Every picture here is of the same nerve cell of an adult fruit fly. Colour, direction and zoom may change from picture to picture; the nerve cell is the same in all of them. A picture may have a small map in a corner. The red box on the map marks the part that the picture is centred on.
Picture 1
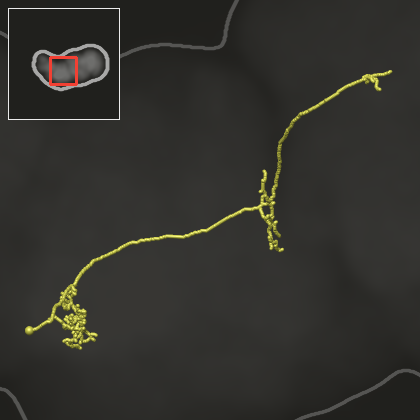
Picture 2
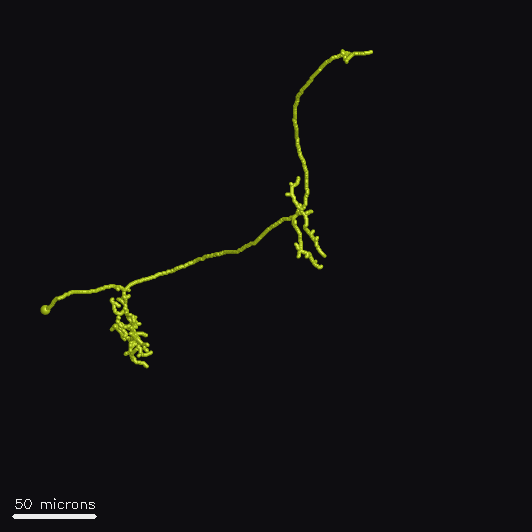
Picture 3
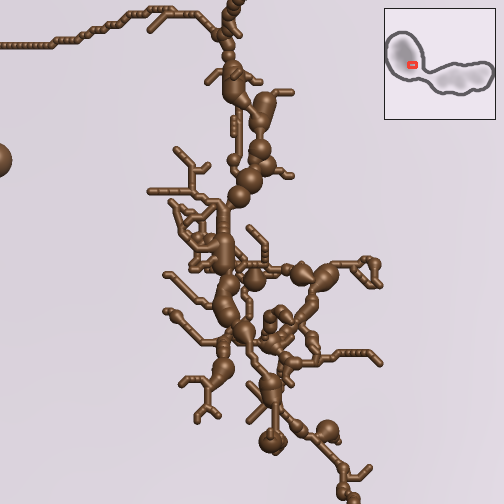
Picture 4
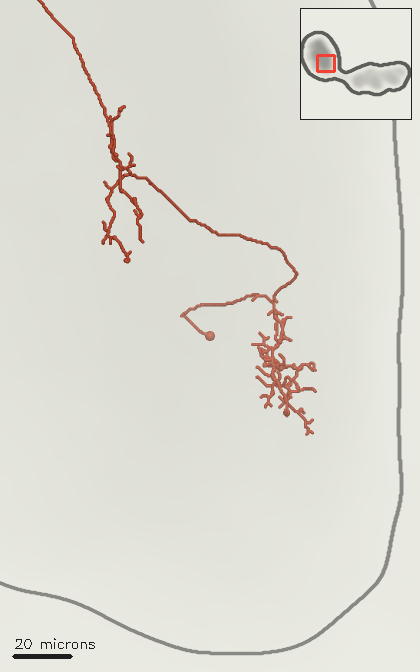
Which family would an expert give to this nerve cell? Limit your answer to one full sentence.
This nerve cell is within the family MeTu.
